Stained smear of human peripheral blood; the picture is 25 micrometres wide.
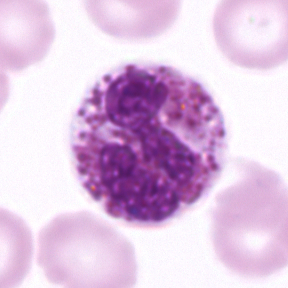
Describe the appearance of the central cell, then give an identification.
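This cell measures about 14 micrometres across. Its chromatin is dark purple and coarsely clumped, and the nuclear lobes remain visible through the reddish-violet granules. Pale pink cytoplasm shows between the granules, most clearly at the upper right. The cell is an eosinophil.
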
